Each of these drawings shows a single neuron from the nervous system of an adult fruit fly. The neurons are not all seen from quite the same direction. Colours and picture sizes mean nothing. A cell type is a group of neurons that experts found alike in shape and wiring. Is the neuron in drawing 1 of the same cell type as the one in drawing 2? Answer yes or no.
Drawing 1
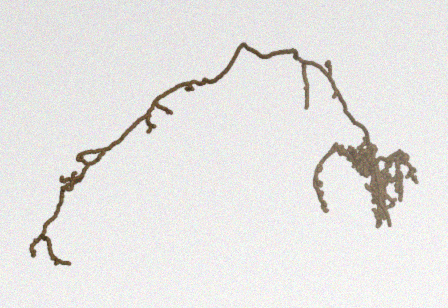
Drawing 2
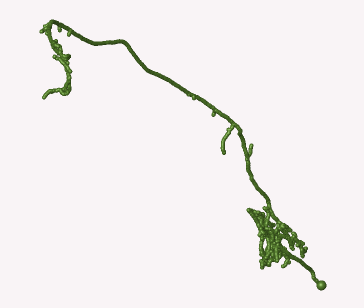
yes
